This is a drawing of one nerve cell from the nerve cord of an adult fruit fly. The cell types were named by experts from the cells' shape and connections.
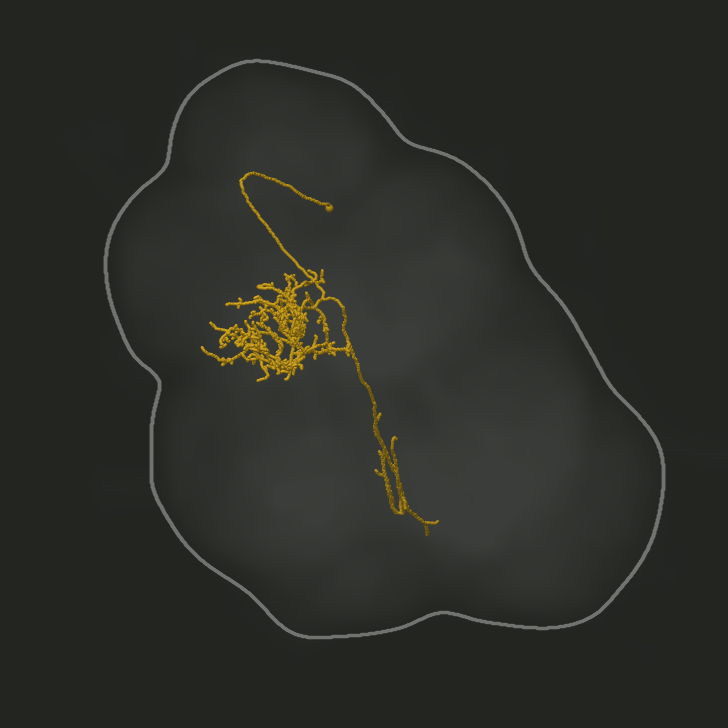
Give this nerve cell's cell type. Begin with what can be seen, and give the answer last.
In this view it is taller than it is wide. This is a nerve-cord intrinsic neuron. The cell type is IN23B090.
